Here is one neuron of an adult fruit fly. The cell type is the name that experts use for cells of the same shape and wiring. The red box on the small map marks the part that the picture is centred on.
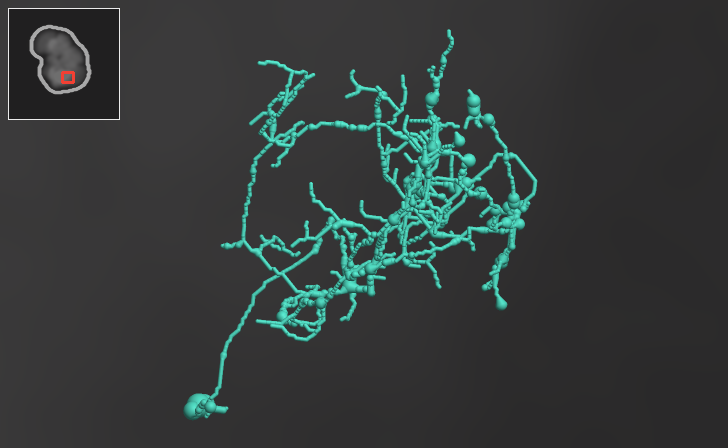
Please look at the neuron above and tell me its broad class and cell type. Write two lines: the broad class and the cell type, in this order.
nerve-cord intrinsic neuron
INXXX431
